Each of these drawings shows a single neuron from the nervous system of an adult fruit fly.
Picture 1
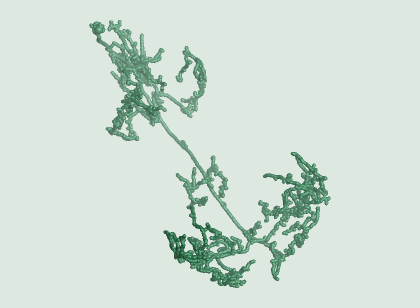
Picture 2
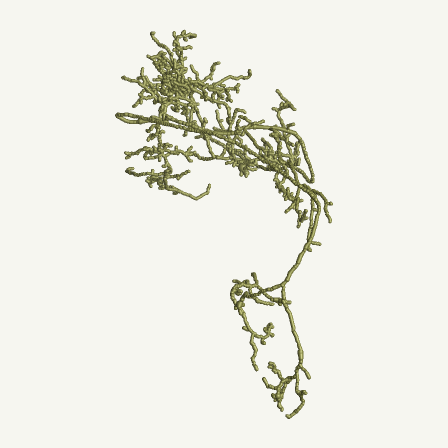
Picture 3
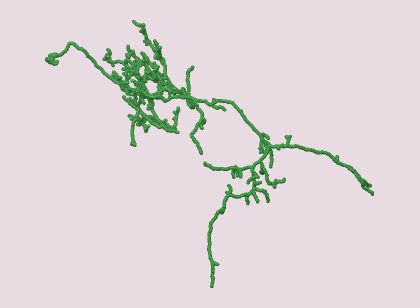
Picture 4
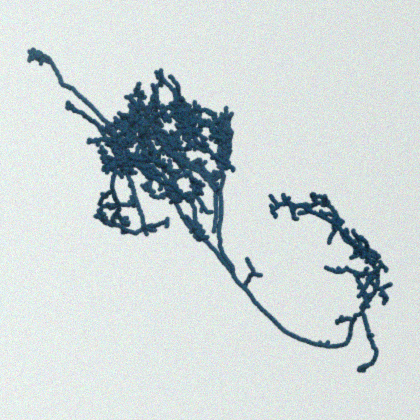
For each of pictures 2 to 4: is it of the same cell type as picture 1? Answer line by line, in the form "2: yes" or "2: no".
2: no
3: no
4: yes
